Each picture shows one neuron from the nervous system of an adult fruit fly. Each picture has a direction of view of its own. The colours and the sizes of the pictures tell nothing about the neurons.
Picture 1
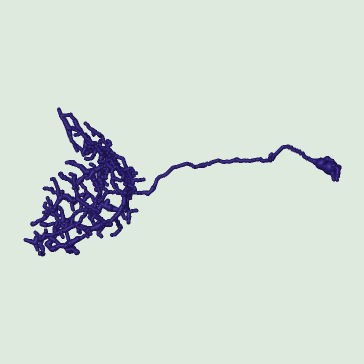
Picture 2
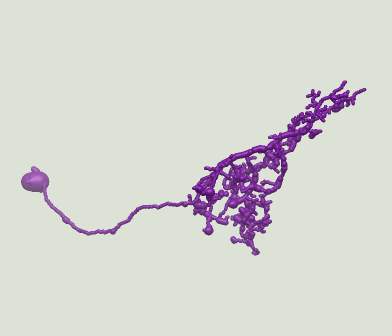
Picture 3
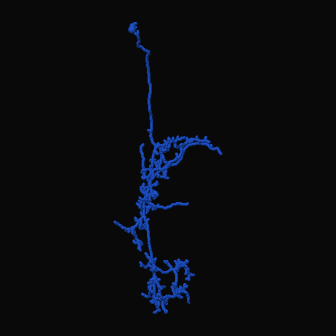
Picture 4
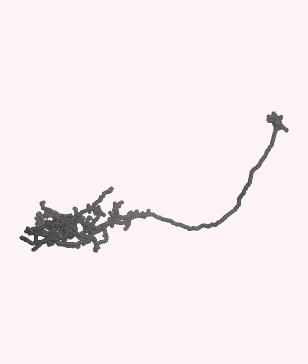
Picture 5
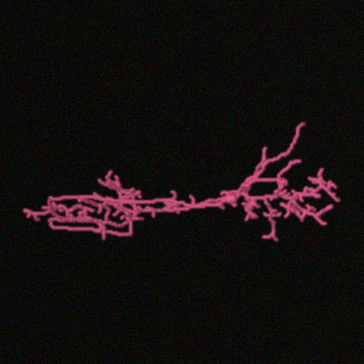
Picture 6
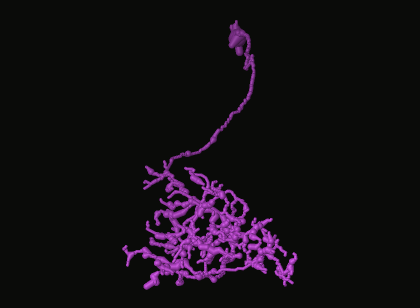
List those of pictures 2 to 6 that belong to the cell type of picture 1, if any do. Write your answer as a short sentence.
Picture 2, picture 4 and picture 6 are of the same cell type.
